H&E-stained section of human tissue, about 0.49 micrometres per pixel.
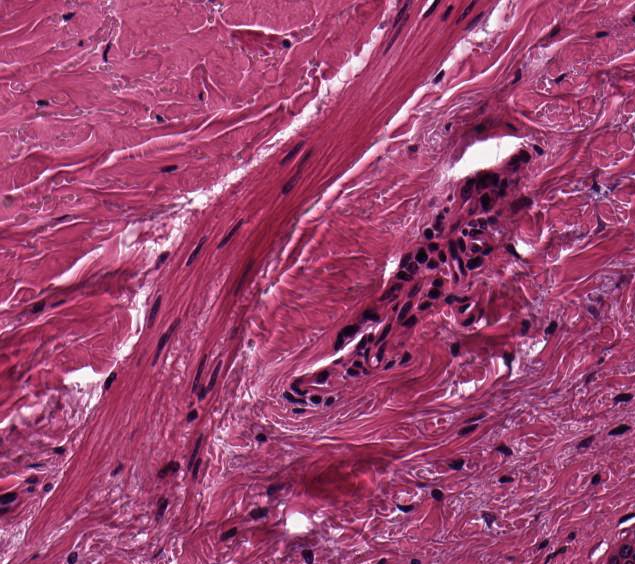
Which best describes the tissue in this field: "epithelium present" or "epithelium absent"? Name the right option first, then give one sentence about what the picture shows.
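Epithelium absent. No epithelium is present anywhere in the field.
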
